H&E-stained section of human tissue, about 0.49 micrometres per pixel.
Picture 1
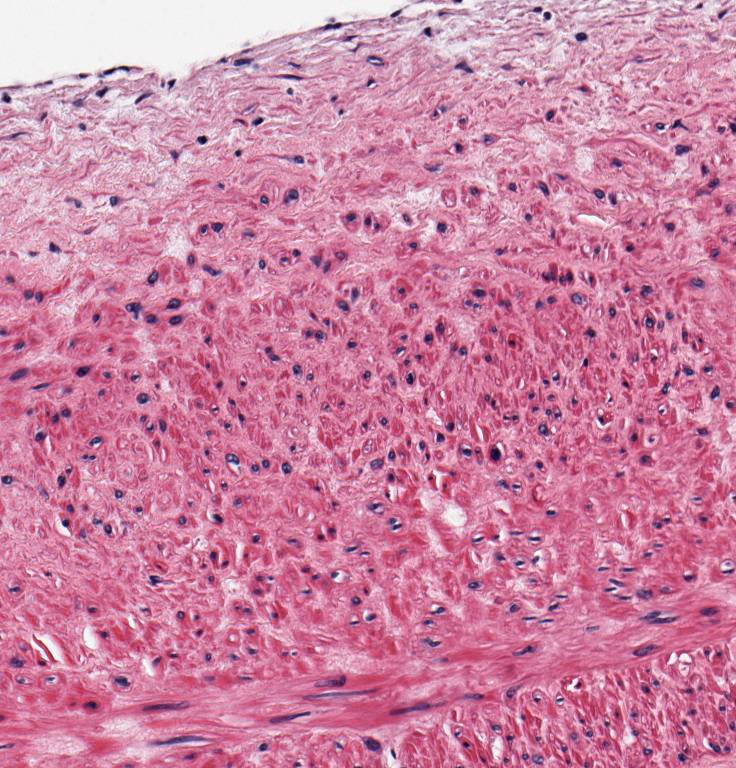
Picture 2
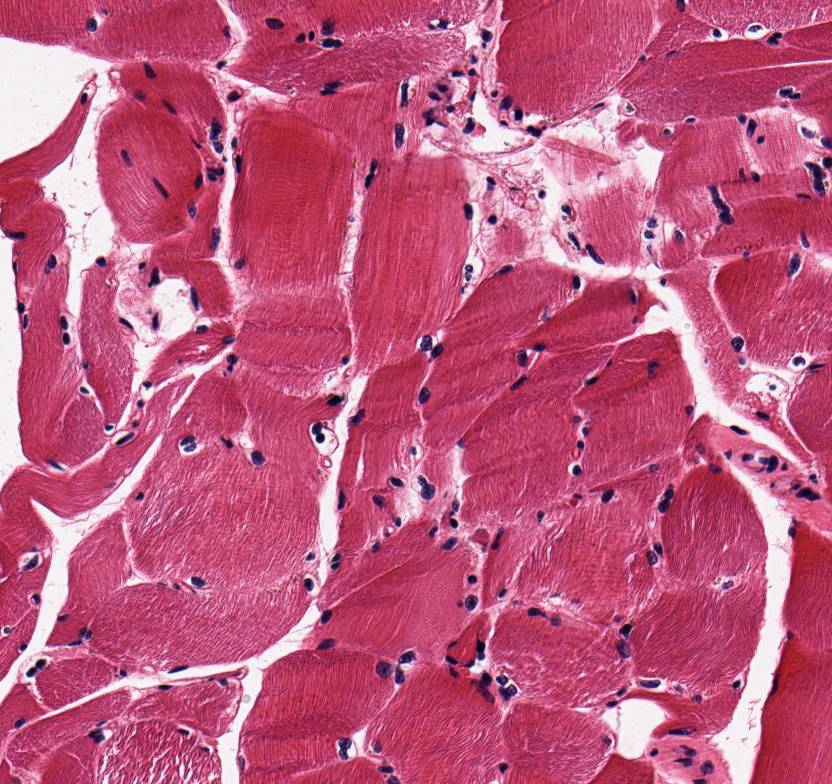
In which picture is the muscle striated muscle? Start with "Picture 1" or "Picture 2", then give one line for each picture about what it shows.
Picture 2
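Picture 1: In the thick middle layer the smooth muscle cells are cut across, appearing as rounded or polygonal pink profiles.
Picture 2: Fine cross-striations are visible across many of the fibres.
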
